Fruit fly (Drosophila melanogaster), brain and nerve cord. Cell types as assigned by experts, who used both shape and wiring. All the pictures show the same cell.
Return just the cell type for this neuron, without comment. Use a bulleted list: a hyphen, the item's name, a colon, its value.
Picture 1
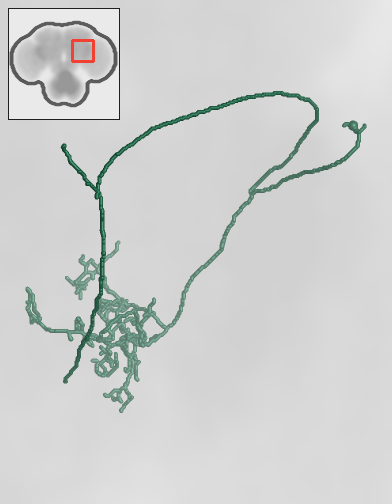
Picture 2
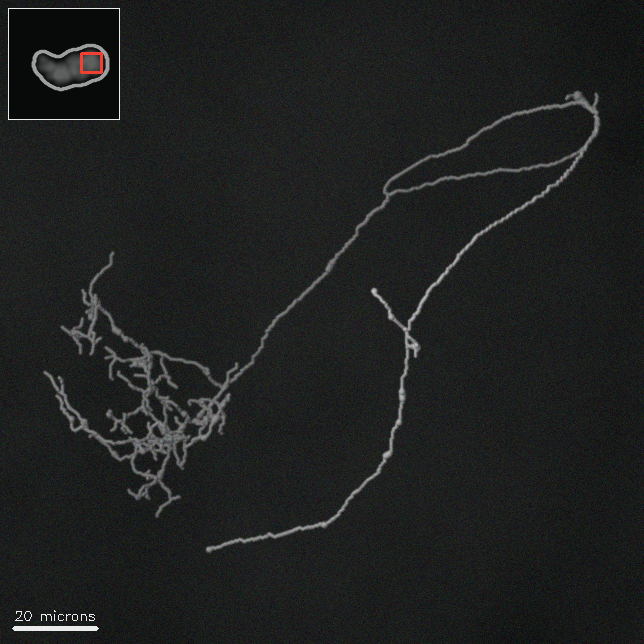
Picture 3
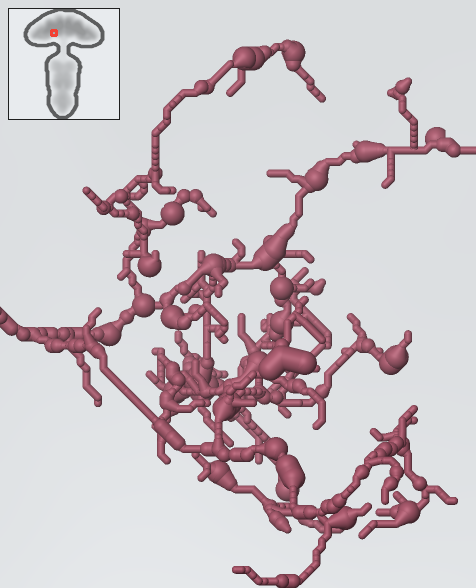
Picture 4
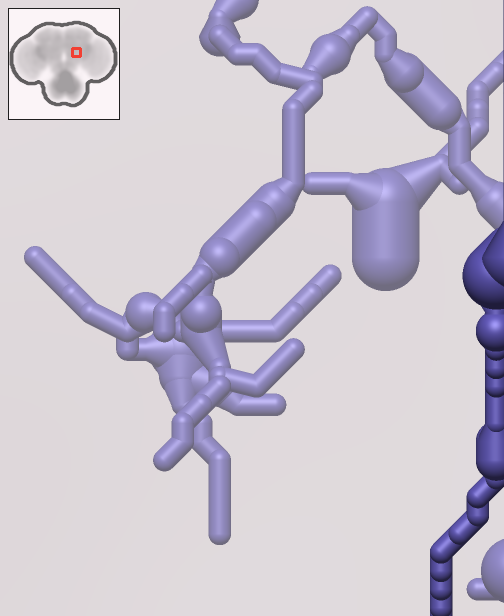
- cell type: WED038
